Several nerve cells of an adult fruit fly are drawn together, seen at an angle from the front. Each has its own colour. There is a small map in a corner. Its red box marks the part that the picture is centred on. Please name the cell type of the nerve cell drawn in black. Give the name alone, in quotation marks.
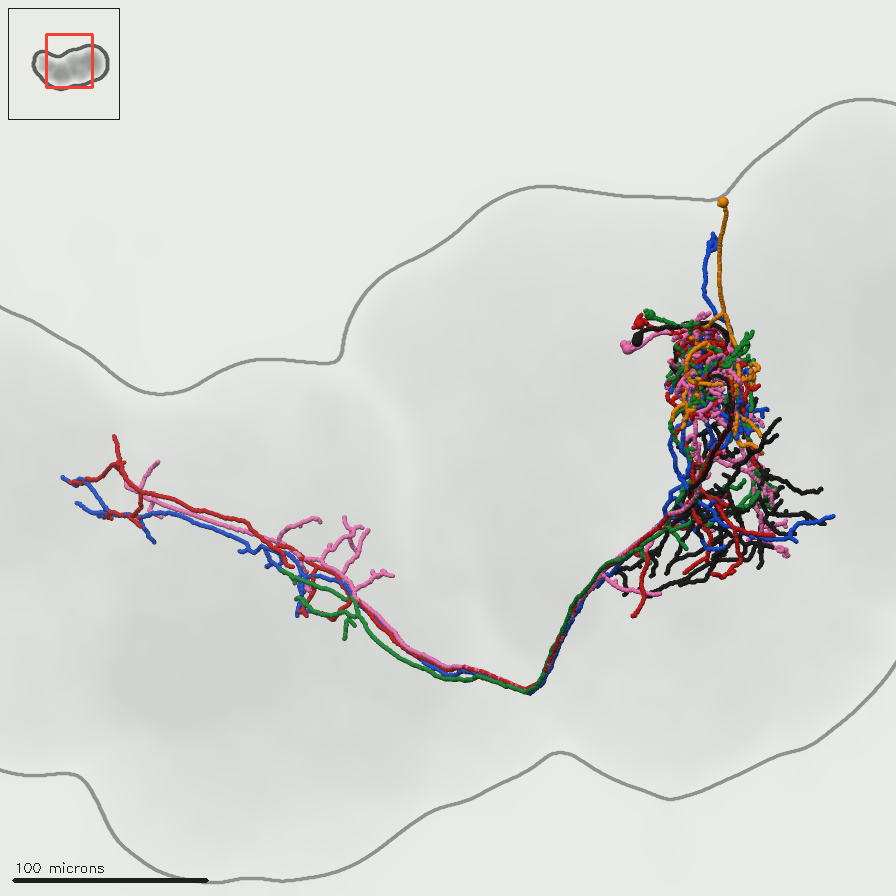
"PS221"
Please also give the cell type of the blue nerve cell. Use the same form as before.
"DNpe014"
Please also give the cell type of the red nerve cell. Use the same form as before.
"DNpe012_b"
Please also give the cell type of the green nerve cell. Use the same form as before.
"DNpe012_a"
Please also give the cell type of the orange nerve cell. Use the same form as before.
"PS153"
